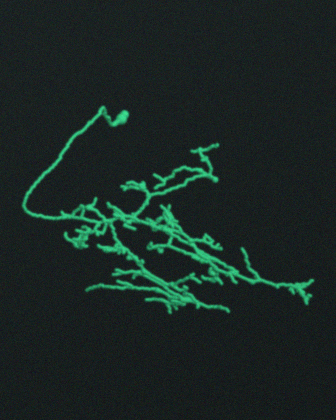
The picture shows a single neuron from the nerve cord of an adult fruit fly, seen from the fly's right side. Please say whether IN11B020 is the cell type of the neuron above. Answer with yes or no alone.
yes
